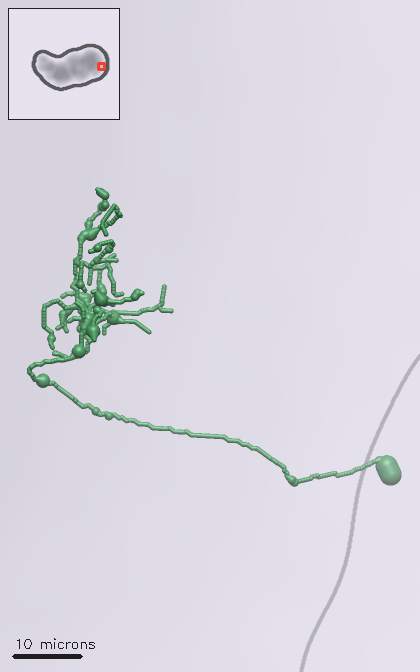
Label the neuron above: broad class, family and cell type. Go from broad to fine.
optic-lobe intrinsic neuron; Cm; Cm1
